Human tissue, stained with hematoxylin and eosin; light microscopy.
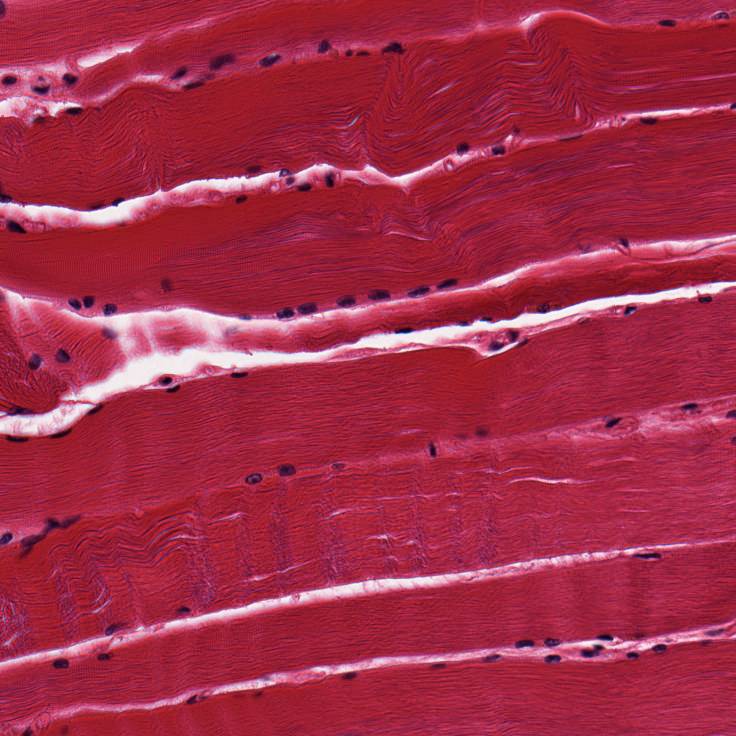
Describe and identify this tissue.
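Long, parallel muscle fibres run roughly horizontally across the whole field, their cytoplasm staining an intense deep red. Small, dark, oval nuclei lie at the fibre edges, not centrally, many strung out along the length of each fibre. This is skeletal muscle.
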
